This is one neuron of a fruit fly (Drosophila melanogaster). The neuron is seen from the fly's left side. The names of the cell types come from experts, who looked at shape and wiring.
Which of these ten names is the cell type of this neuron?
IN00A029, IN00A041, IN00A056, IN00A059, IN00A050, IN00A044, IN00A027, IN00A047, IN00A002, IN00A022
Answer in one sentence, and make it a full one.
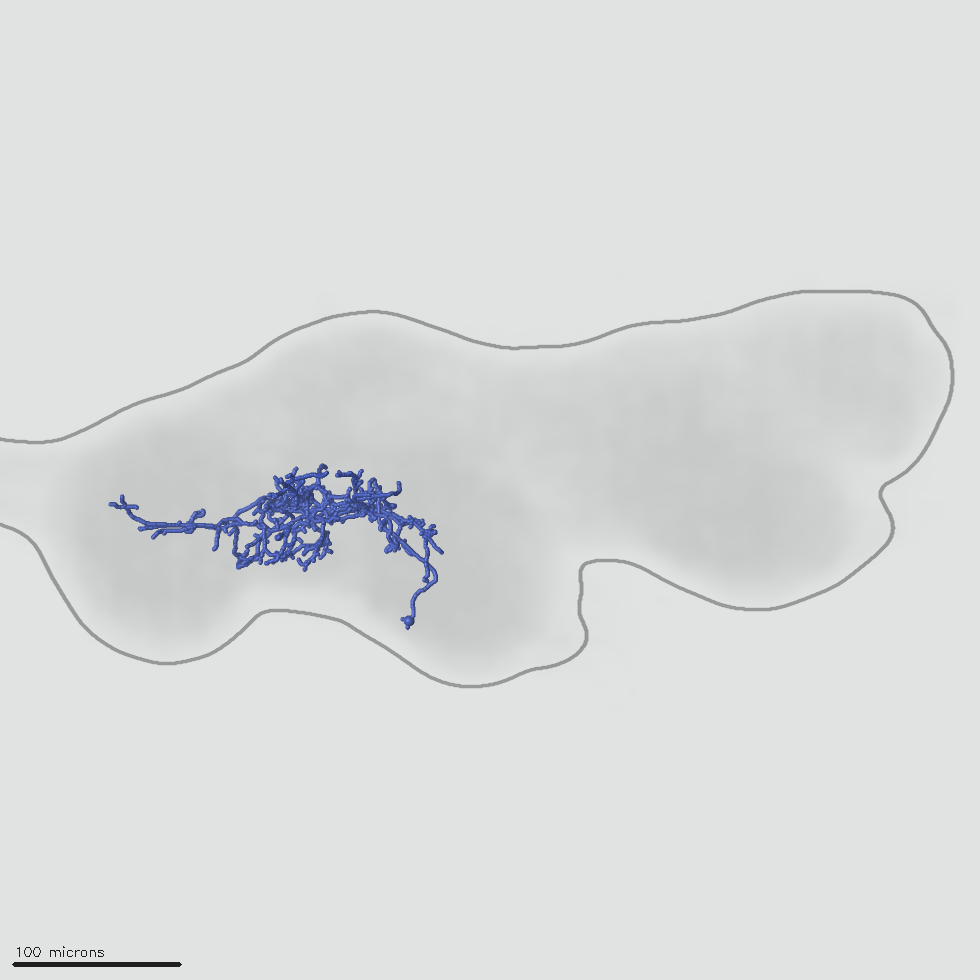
The cell type name for this neuron is IN00A029.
